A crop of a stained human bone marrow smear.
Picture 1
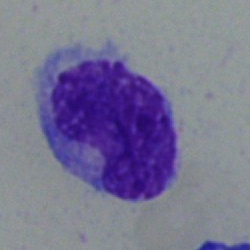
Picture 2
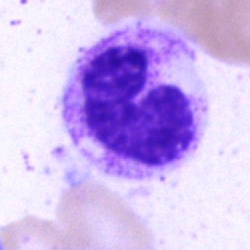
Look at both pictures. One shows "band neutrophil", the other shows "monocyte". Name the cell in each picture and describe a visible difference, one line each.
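In picture 1 we see a monocyte: No granules can be seen in the cytoplasm.
In picture 2 we see a band neutrophil: Fine purple granules are scattered through the cytoplasm.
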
